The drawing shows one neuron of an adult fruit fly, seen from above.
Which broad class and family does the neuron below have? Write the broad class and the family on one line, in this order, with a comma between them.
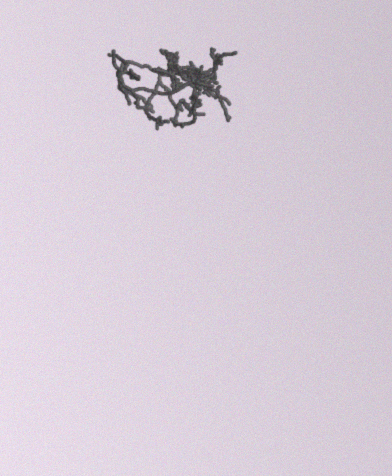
nerve-cord intrinsic neuron, hemilineage 04B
